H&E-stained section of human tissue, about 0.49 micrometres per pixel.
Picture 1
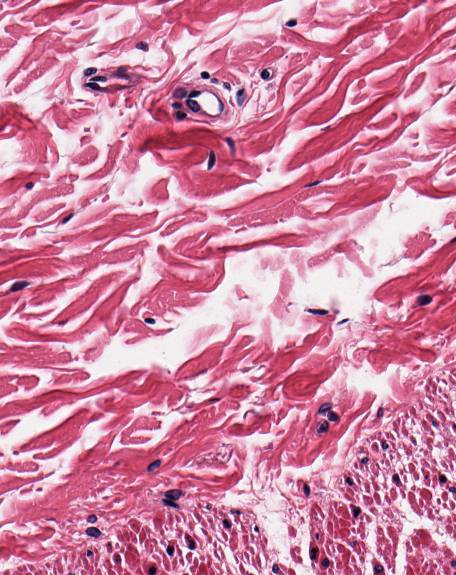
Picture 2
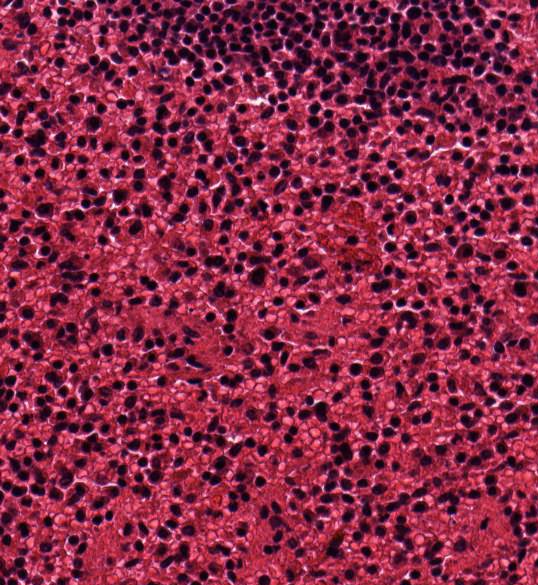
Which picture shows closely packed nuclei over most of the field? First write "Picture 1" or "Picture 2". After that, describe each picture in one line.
Picture 2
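In picture 1: Nuclei among the collagen bundles are sparse, small, dark and spindle-shaped.
In picture 2: The whole field is a solid, diffuse sheet of closely packed round cells with no organised units.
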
